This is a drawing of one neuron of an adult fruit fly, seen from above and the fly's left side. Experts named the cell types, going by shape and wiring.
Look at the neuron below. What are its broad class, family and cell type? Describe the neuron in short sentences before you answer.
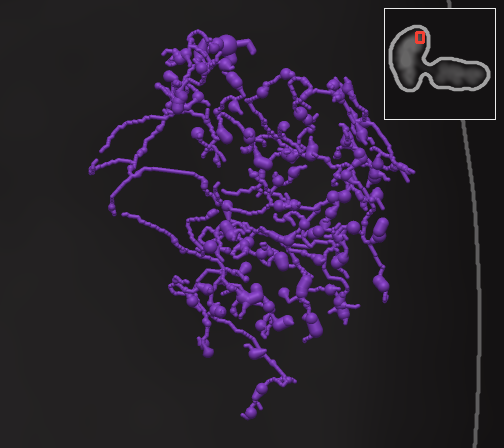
It is in the brain and does not reach the nerve cord. Its cell body lies at the top of the picture. The picture shows dozens of branch ends. This is an optic-lobe intrinsic neuron. Its family is Dm. It is of cell type Dm1.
